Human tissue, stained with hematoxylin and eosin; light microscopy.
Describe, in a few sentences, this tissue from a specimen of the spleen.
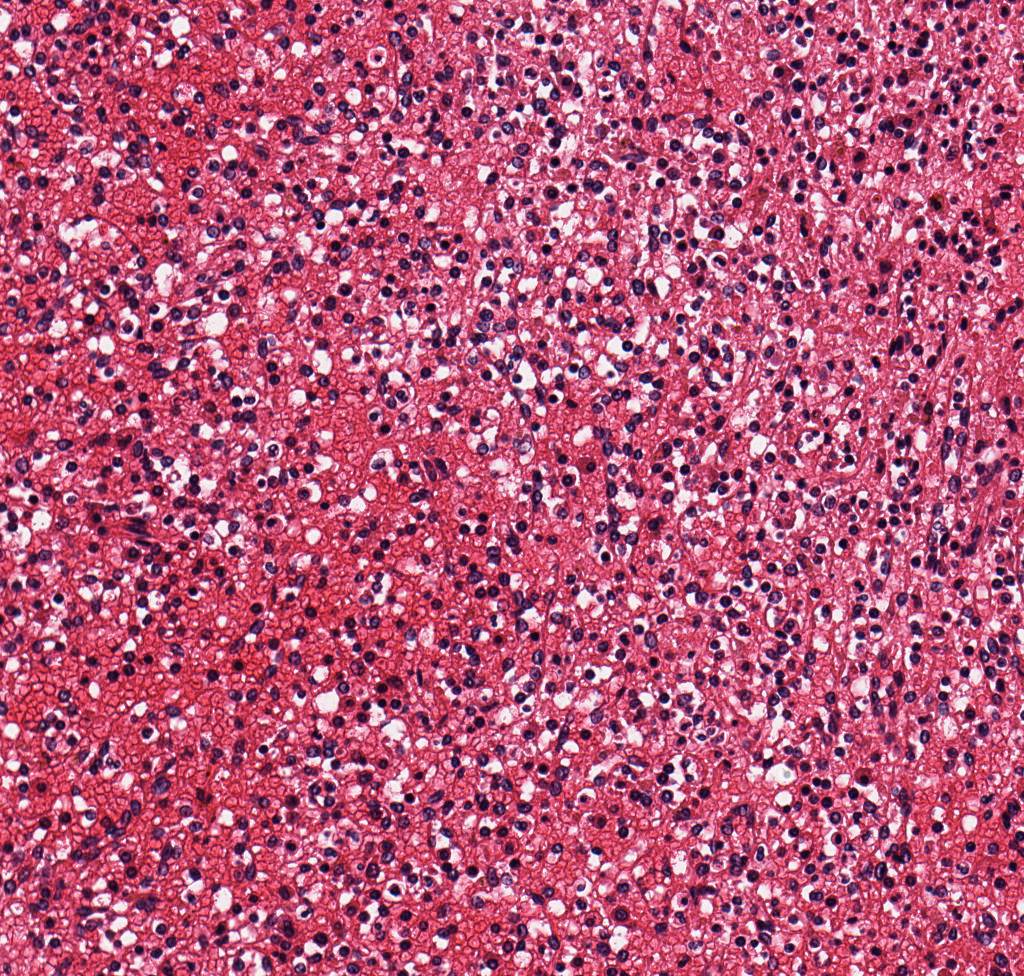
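Cells form a diffuse sheet across the whole field, with no organised units. Among the round cells, chiefly in the right half, lie a few elongated spindle-shaped nuclei. Many small round clear spaces are scattered evenly throughout. No epithelium or glands are seen.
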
